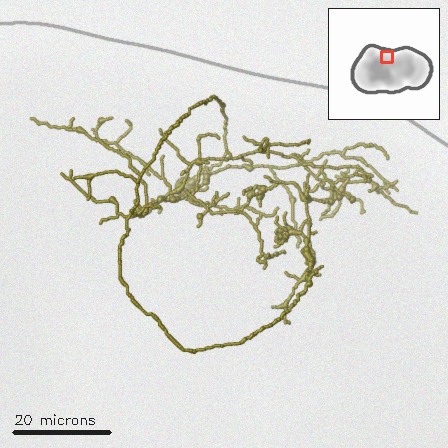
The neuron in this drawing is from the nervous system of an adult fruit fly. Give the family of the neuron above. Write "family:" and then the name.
family: hemilineage SMPpd1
